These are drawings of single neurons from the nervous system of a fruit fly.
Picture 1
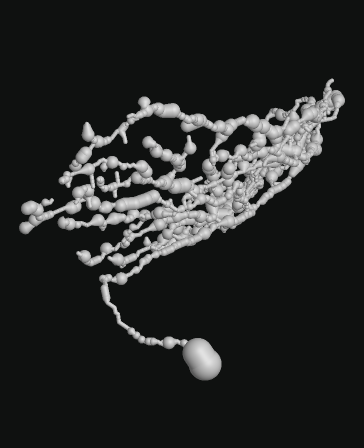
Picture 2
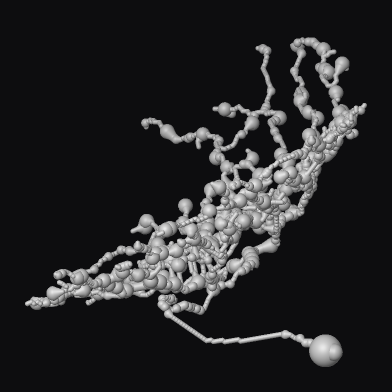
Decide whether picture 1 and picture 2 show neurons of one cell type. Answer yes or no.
yes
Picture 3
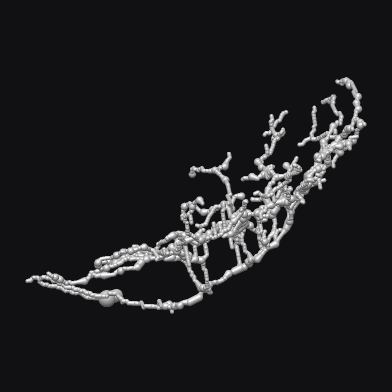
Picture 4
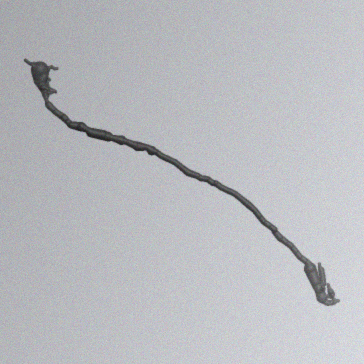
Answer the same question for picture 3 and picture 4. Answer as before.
no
